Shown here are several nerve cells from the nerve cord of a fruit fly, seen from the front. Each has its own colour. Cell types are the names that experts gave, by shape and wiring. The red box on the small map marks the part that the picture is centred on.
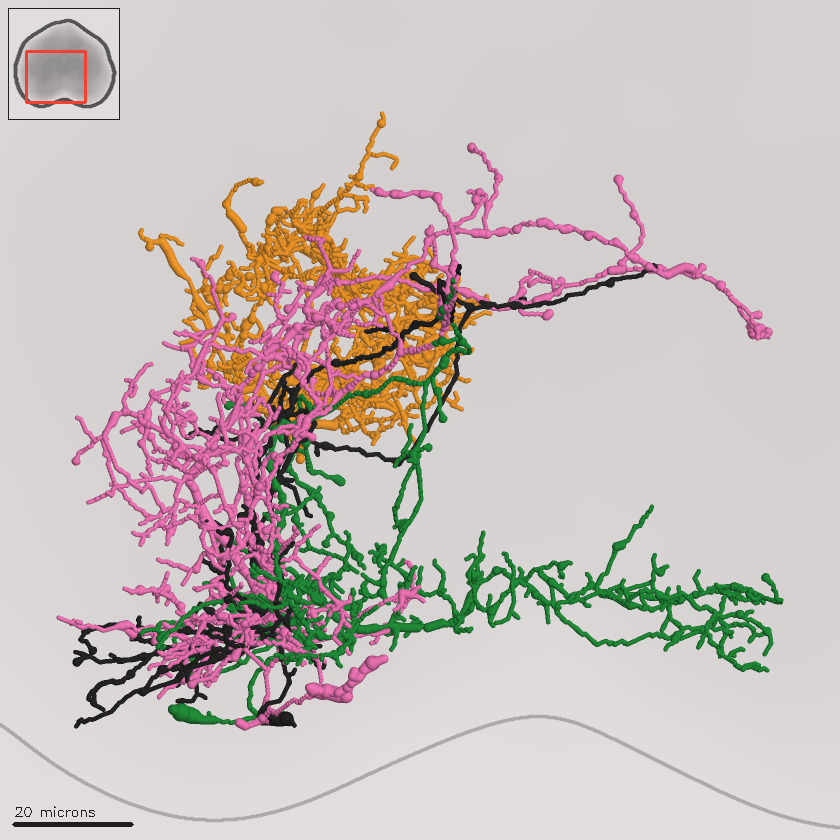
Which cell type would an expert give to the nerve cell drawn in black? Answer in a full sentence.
The cell type is AN01B011.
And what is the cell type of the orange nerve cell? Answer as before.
The cell type is IN01B008.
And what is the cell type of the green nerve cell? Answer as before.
The cell type is AN01B014.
